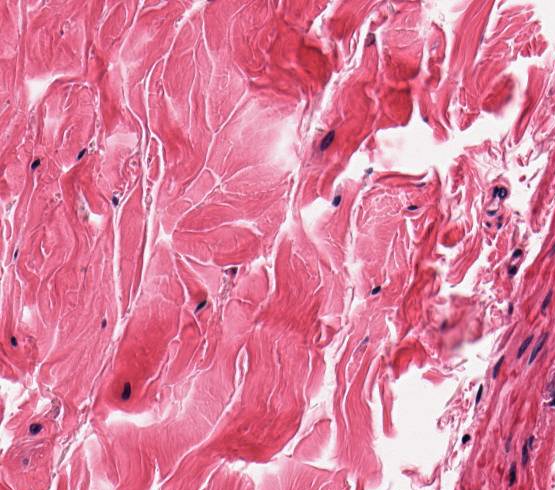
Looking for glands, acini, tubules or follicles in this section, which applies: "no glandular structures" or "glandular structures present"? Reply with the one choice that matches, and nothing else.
No glandular structures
